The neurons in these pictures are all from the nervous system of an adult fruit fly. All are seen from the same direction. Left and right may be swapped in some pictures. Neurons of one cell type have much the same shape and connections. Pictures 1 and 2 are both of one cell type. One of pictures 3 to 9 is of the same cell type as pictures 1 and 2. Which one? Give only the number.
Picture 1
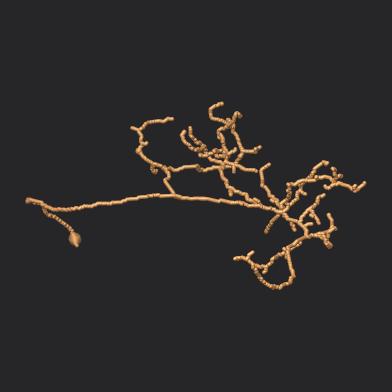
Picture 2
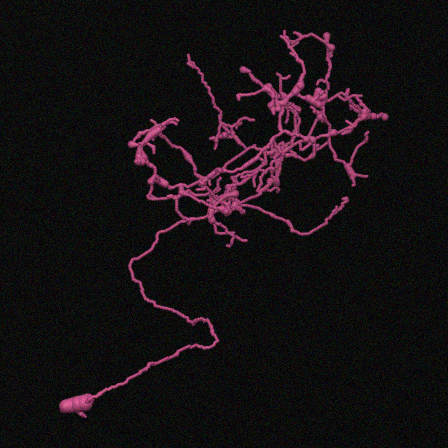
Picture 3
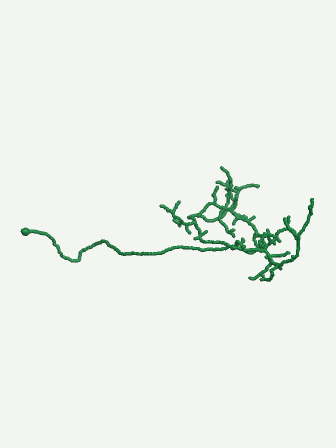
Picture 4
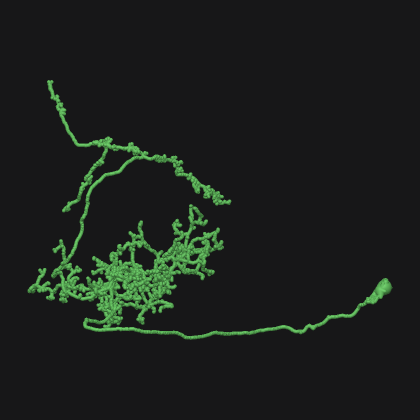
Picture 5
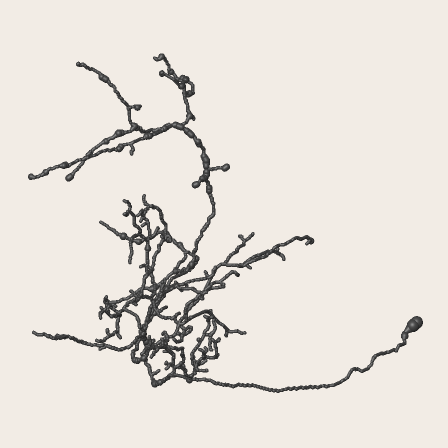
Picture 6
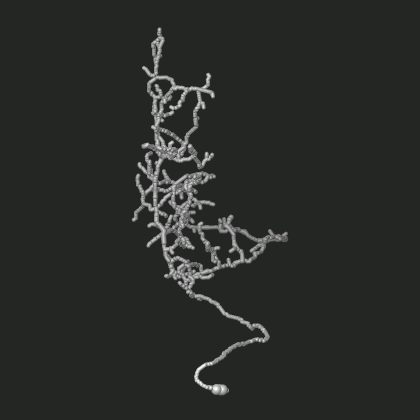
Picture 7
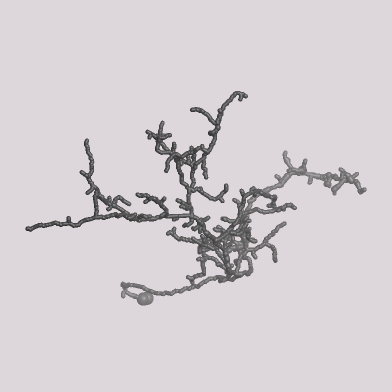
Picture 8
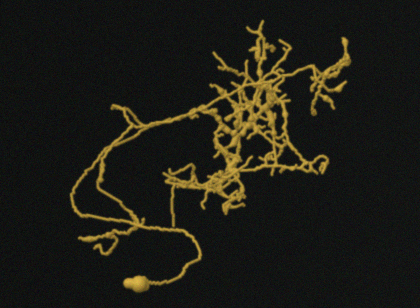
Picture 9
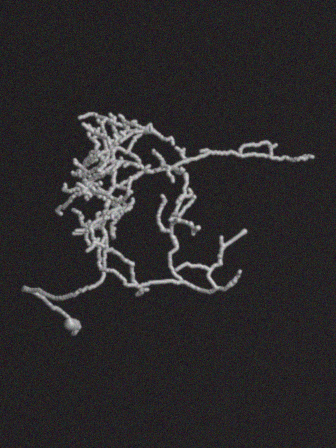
3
